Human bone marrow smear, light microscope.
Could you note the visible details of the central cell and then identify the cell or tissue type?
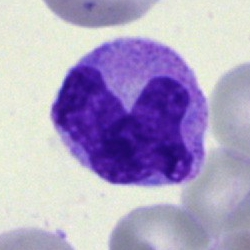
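Nucleus occupies most of the cell area; chromatin dark purple, coarsely clumped. Cytoplasm pale lilac-purple, holding many fine, faint granules. This is a monocyte.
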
